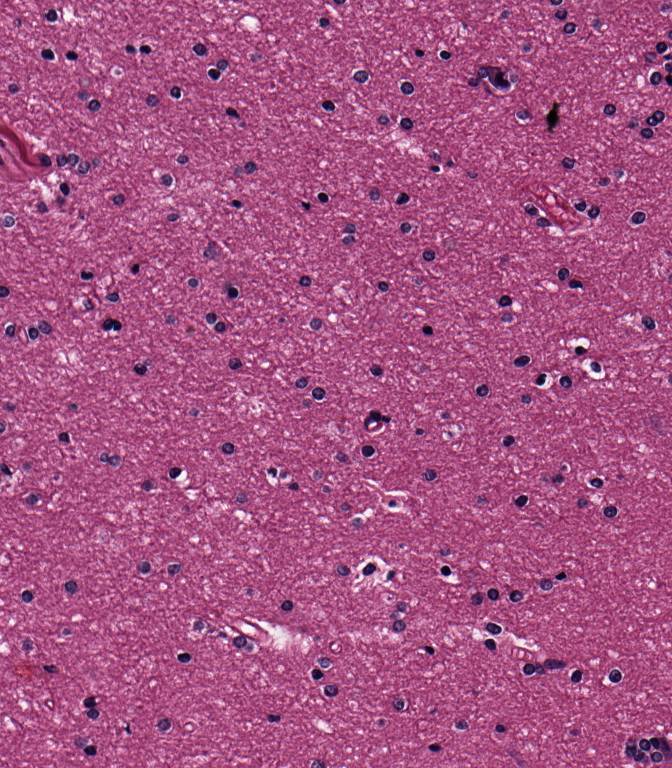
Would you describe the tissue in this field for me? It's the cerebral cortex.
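You'll see scattered nuclei here, small, round and darkly stained, but no large cells with abundant cytoplasm. At the left edge, in the upper part of the field, there's a small vessel with a pink wall. No epithelium, glands or fat cells anywhere in the field.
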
